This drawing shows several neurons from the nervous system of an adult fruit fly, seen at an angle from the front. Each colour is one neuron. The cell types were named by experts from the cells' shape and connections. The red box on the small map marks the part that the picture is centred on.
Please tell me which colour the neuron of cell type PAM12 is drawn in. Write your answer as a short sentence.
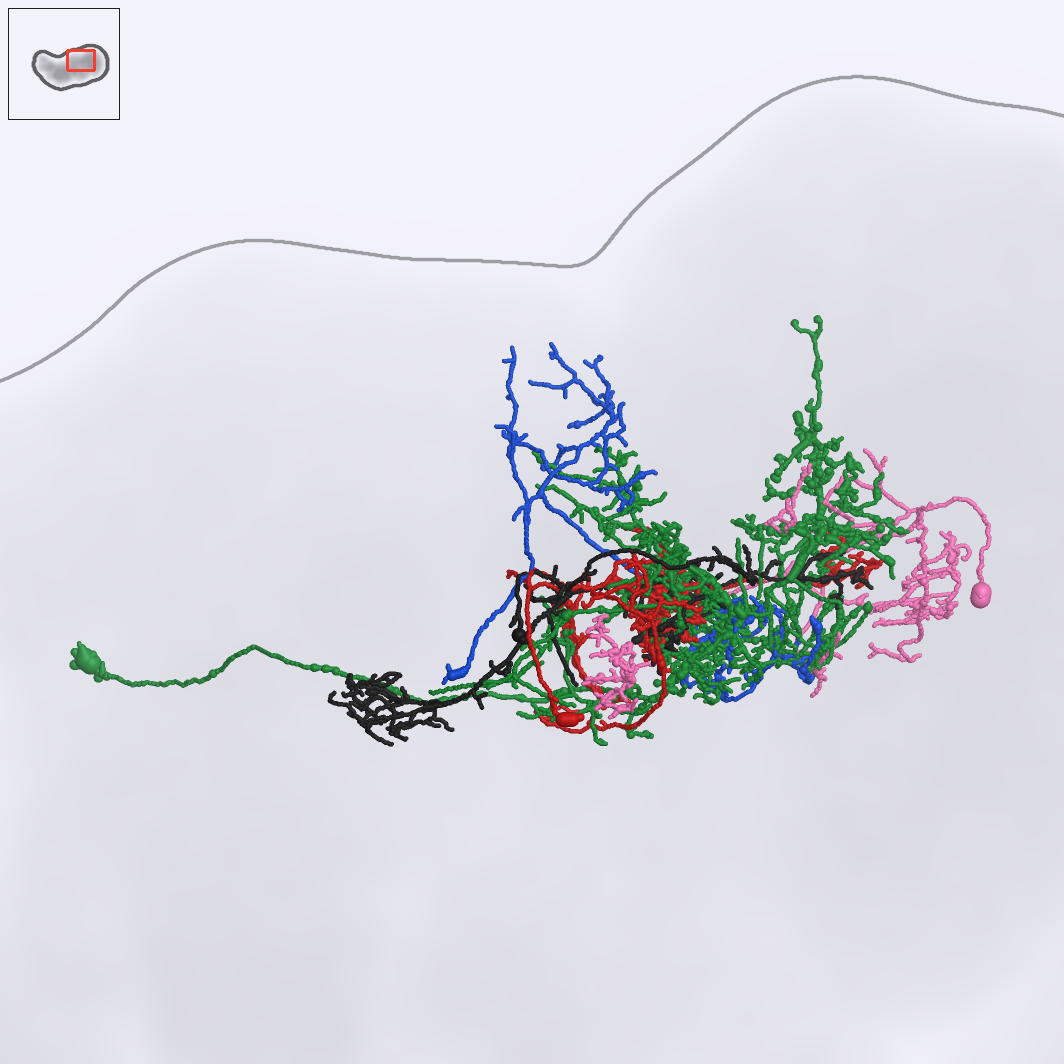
The colour is pink.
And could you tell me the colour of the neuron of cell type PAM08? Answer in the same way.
The colour is red.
